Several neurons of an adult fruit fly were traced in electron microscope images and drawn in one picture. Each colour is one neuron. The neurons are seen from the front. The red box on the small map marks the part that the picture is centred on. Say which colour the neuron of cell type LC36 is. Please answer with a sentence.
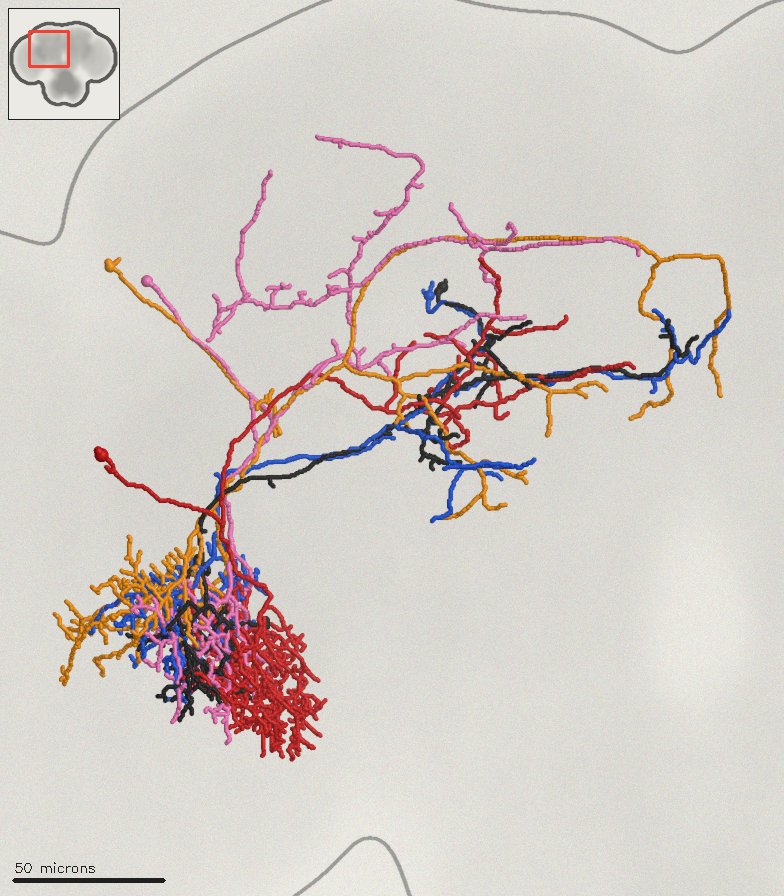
The colour is orange.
